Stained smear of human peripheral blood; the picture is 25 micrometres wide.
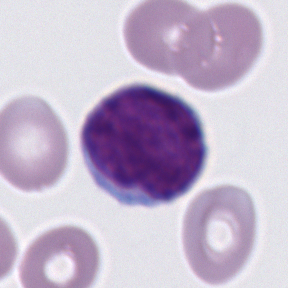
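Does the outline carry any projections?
No; it is round and smooth, about 11 micrometres across.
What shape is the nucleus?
Round and not lobed, about 11 by 9 micrometres.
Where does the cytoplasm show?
Mainly as a thin, pale blue crescent along the lower left edge, as far as I can make out.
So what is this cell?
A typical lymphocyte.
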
